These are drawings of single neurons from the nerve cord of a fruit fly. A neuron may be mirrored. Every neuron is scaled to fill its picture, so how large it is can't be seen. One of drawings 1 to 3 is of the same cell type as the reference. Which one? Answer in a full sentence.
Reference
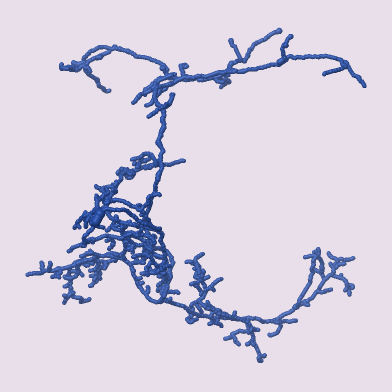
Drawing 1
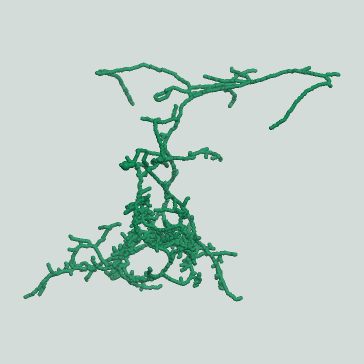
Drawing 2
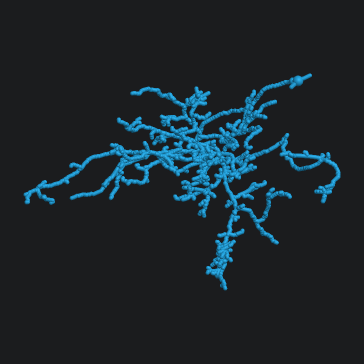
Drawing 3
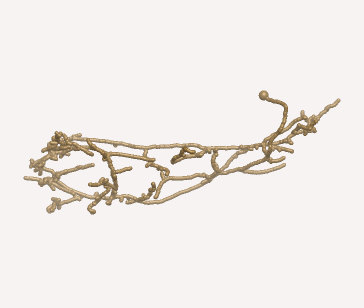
The neuron in drawing 1 is of the same cell type.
